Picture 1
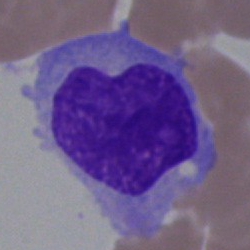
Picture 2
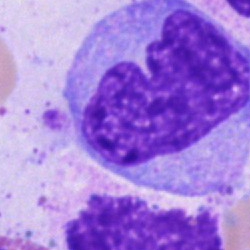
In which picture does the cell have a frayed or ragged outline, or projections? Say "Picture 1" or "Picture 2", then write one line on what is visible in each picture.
Picture 1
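Picture 1: Small blunt projections stick out from the cell edge, most visibly on the left side.
Picture 2: The cell outline is rounded with a smooth edge.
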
